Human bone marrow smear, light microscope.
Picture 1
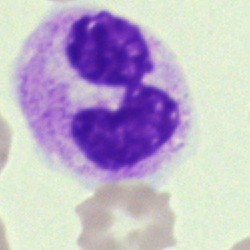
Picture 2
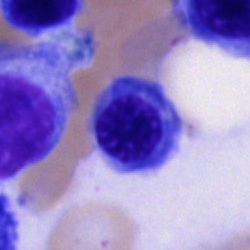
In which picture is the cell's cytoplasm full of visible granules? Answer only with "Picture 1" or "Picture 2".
Picture 1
